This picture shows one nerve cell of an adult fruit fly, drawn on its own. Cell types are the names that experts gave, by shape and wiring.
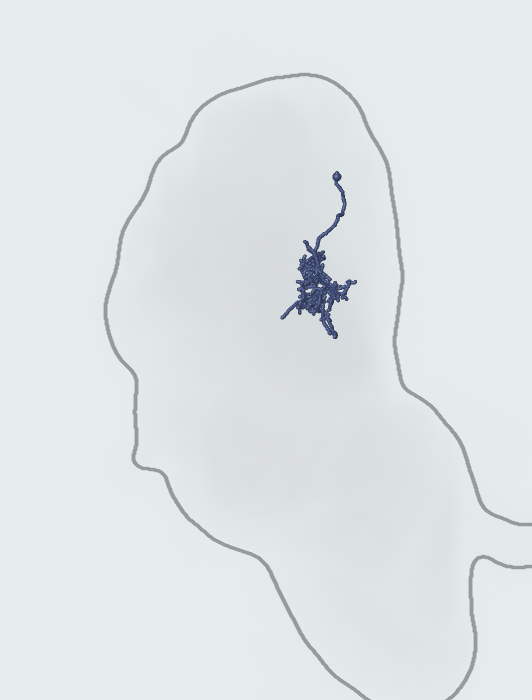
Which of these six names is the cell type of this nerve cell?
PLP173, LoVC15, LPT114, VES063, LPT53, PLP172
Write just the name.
PLP172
